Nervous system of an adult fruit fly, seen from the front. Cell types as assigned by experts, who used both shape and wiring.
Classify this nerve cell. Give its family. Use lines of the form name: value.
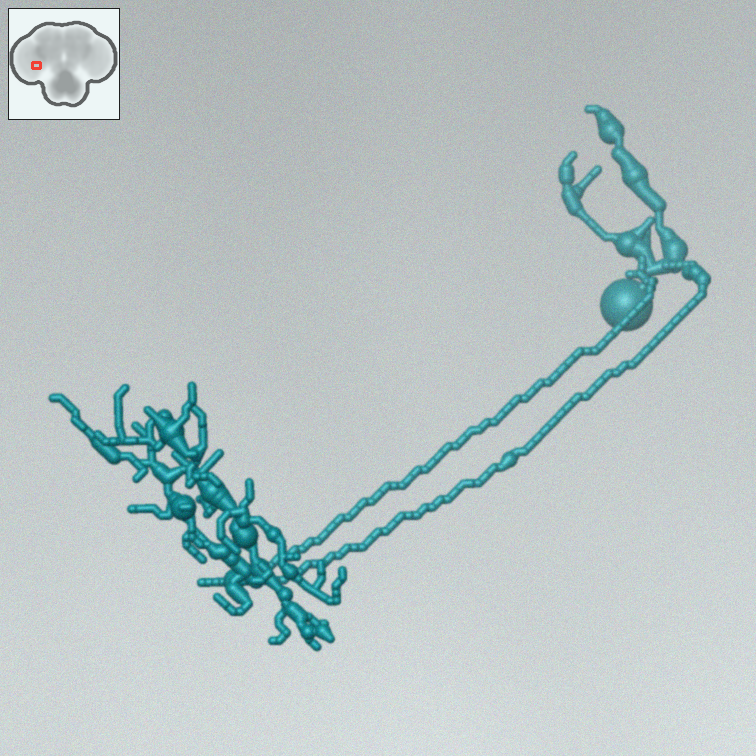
family: T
